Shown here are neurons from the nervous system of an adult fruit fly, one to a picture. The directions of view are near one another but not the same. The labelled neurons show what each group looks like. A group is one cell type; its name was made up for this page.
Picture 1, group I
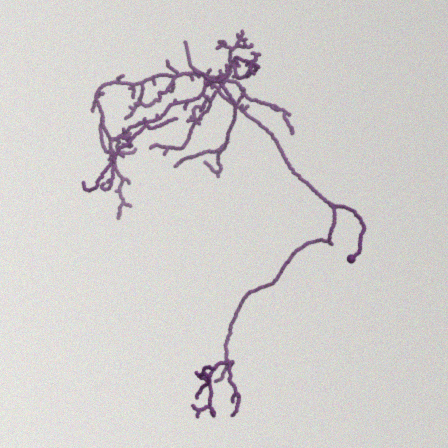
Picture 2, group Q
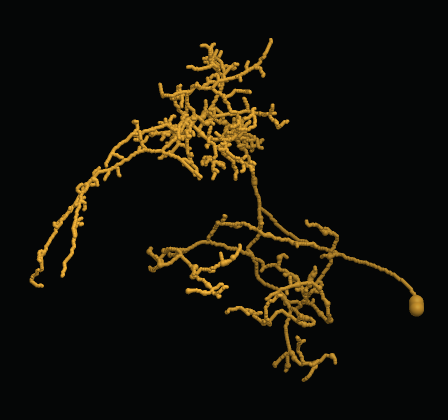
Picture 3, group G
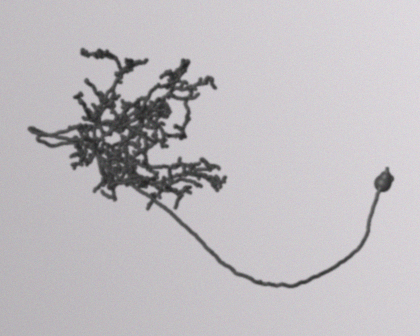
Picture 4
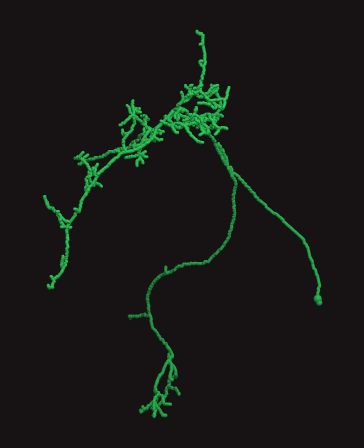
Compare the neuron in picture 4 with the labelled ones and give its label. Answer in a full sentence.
It belongs to group I.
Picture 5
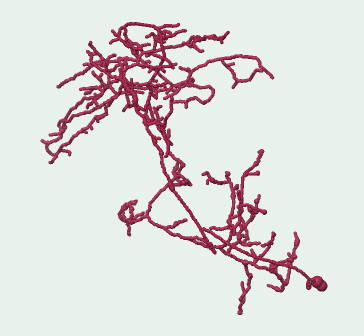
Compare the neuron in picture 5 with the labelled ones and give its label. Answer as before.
It belongs to group Q.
